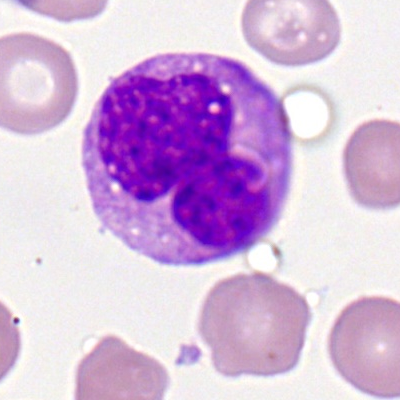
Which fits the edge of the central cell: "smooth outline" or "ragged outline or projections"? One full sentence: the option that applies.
The edge of the cell is smooth and even.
